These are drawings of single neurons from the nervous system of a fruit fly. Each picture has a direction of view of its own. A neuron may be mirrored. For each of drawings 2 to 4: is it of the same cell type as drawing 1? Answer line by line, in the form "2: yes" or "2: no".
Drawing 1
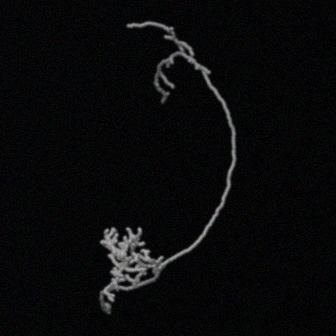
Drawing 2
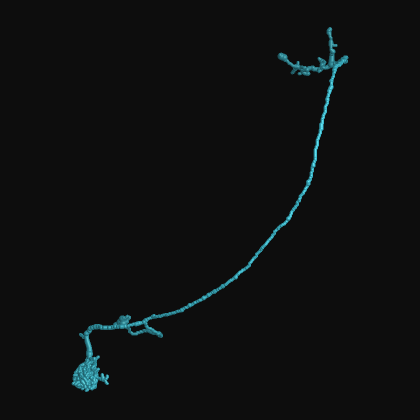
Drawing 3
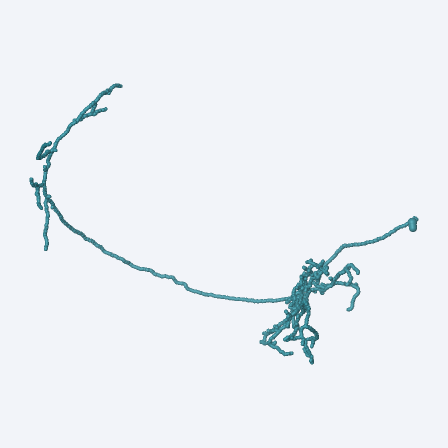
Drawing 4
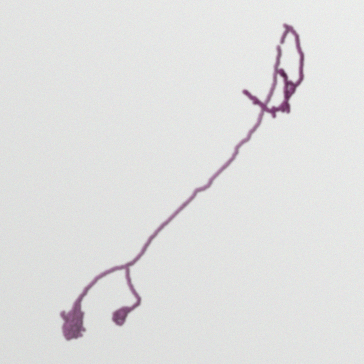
2: no
3: yes
4: no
